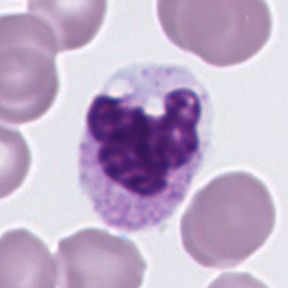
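Segmented neutrophil in a stained smear of peripheral blood, the cell in the middle. Its outline is oval and taller than it is wide. Paler streaks run through the dark purple chromatin, while no nucleolus can be seen in the nucleus. A pale greyish-lilac cytoplasm completes the cell.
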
